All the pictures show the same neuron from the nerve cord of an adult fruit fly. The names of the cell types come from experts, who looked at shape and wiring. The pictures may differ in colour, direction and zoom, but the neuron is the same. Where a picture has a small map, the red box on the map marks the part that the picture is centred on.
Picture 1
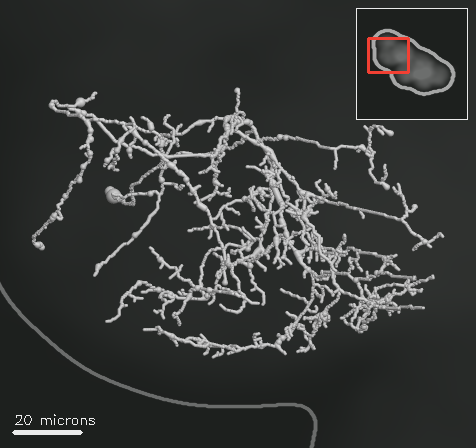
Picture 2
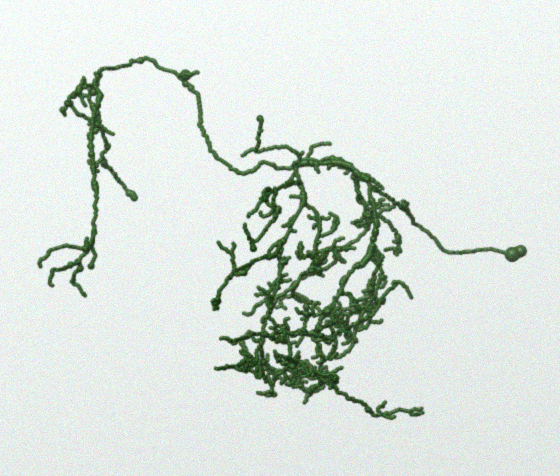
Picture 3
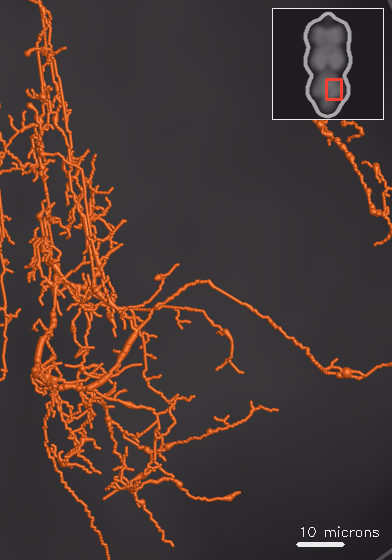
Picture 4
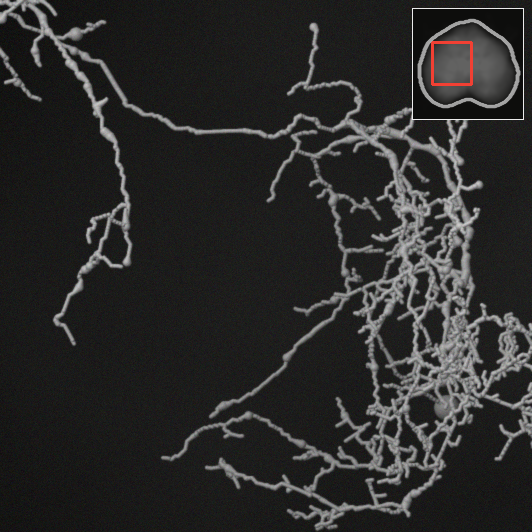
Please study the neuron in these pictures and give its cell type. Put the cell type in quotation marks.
"IN04B064"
